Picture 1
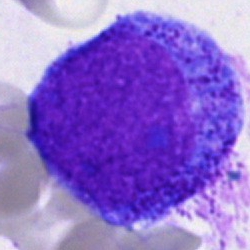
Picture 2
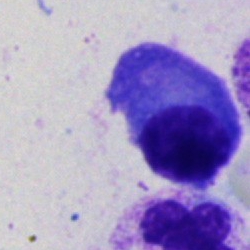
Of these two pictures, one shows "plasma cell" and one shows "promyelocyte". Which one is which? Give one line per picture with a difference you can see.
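Picture 1 shows a promyelocyte: Many dark purple granules are scattered through the cytoplasm.
Picture 2 shows a plasma cell: No granules are visible in the cytoplasm.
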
